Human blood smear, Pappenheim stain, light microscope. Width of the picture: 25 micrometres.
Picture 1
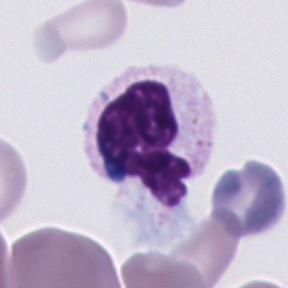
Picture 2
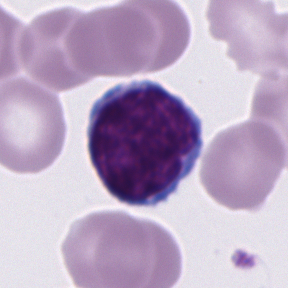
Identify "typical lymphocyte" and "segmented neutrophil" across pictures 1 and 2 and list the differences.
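Identification: picture 1 is the segmented neutrophil, picture 2 the typical lymphocyte. Outline: the neutrophil is smooth and rounded above but faint and ragged along its lower edge; the lymphocyte is roughly round and about 11 micrometres across. Nucleus: the lymphocyte's is round, about 10 micrometres across, and fills about 80% of the cell's area; the neutrophil's shows no nucleoli and has a small dark blue spot at its lower left edge. Chromatin: dark purple and coarsely clumped in both.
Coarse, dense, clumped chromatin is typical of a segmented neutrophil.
Cytoplasm: the neutrophil's is sprinkled with fine pinkish-violet granules, while the lymphocyte's forms only a thin blue rim with no visible granules, and no vacuoles are visible in the lymphocyte.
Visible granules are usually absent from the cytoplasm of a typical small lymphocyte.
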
